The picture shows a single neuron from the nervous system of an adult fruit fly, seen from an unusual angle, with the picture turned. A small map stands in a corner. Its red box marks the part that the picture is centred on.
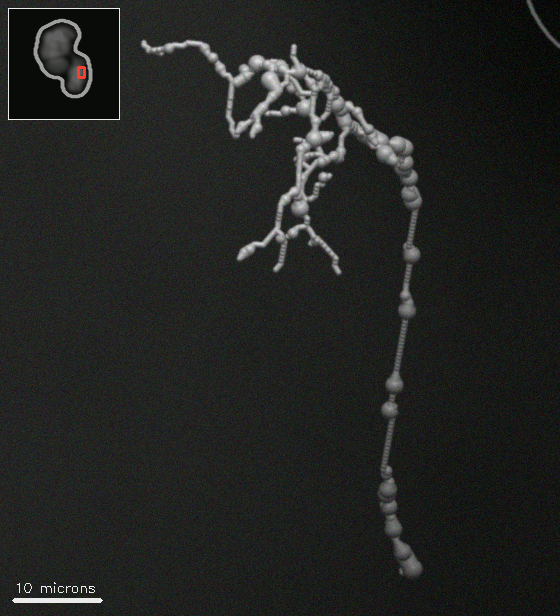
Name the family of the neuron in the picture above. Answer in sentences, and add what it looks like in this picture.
Its family is called class gustatory. This is a sensory neuron entering the nerve cord. From top to bottom in the picture it spans about 60 microns. As drawn here it is taller than it is wide.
